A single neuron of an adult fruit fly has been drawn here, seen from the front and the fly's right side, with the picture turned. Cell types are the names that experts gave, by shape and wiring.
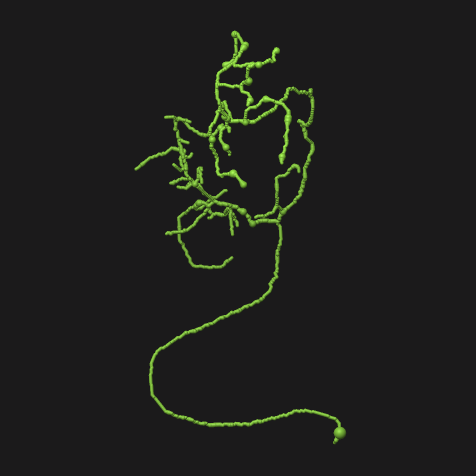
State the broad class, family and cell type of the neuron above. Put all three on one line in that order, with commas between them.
central-brain intrinsic neuron, hemilineage VPNl&d1_dorsal, CB2089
